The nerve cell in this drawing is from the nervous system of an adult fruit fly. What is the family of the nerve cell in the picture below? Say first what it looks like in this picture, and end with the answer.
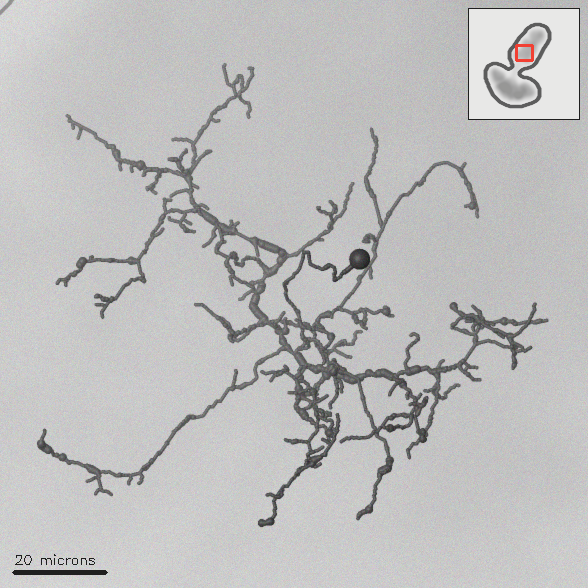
It lies in the nerve cord. The cell body can be seen in the middle of the picture. From left to right in the picture it spans about 110 microns. This is a nerve-cord intrinsic neuron. The family is hemilineage 00A.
